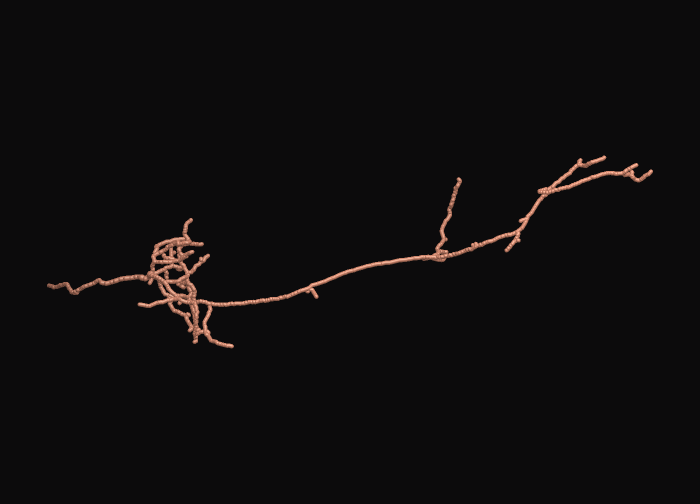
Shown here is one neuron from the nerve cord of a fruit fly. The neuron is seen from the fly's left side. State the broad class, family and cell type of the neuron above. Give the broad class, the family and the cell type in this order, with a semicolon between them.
sensory neuron entering the nerve cord; class mechanosensory proprioceptive; SNpp31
